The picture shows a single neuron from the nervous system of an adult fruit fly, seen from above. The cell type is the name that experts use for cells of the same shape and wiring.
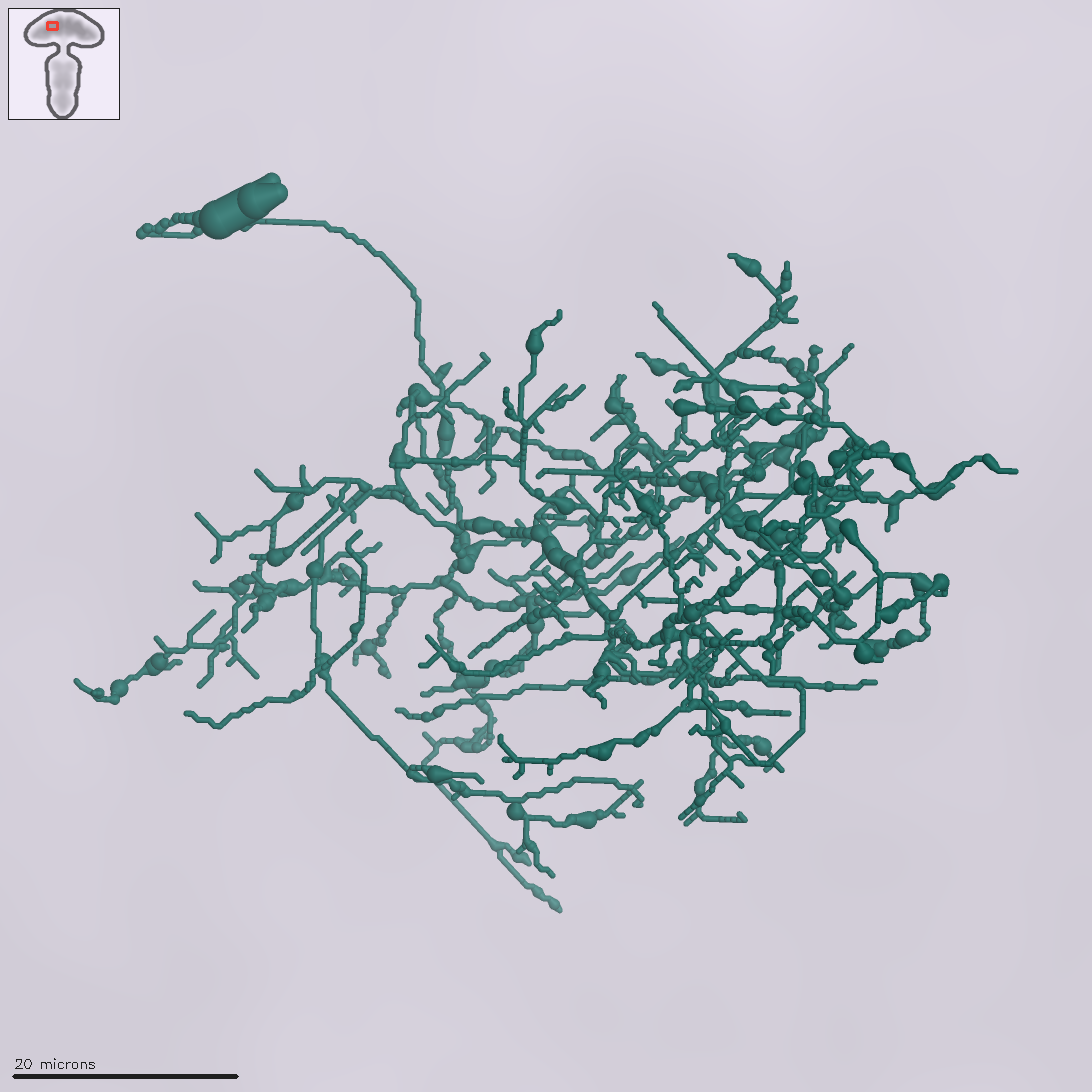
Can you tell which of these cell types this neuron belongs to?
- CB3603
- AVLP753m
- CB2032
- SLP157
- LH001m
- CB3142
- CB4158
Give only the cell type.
SLP157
